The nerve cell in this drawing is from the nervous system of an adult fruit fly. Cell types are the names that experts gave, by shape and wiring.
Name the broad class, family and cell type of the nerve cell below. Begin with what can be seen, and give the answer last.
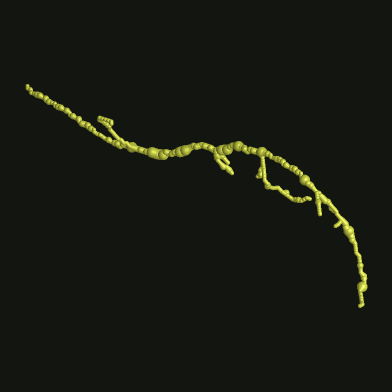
The drawing shows no cell body. It has a dozen or fewer branch ends. This is a sensory neuron entering the nerve cord. Its family is called class mechanosensory tactile. It is of cell type SNta43.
